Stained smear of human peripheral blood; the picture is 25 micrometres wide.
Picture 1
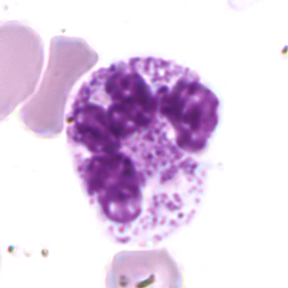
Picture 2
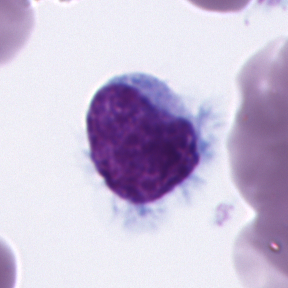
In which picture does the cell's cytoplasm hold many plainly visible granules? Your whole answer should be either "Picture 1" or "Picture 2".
Picture 1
